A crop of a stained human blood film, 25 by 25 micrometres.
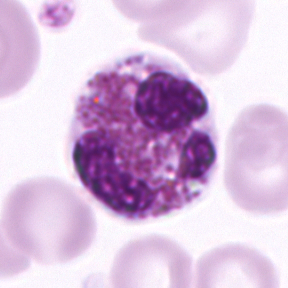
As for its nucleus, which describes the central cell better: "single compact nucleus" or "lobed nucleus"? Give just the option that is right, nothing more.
Lobed nucleus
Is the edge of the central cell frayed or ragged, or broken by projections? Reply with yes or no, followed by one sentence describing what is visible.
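No. The cell outline is round with a smooth edge.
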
